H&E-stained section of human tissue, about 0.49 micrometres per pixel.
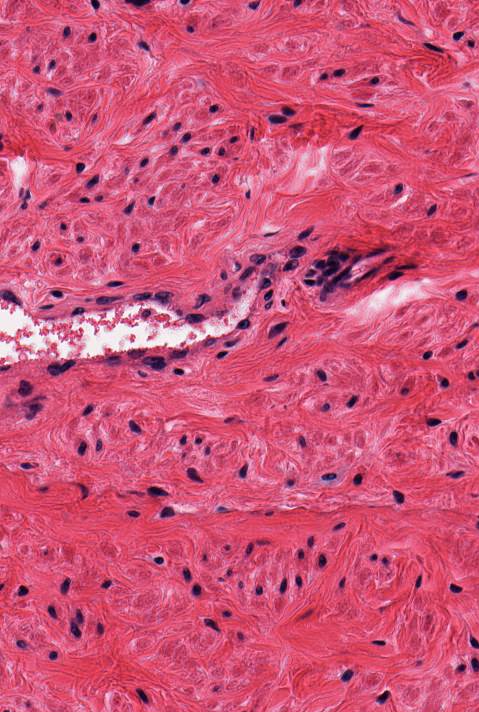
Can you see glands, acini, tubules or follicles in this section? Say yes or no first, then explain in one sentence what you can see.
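No. No epithelium or glands are present anywhere in the field.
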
